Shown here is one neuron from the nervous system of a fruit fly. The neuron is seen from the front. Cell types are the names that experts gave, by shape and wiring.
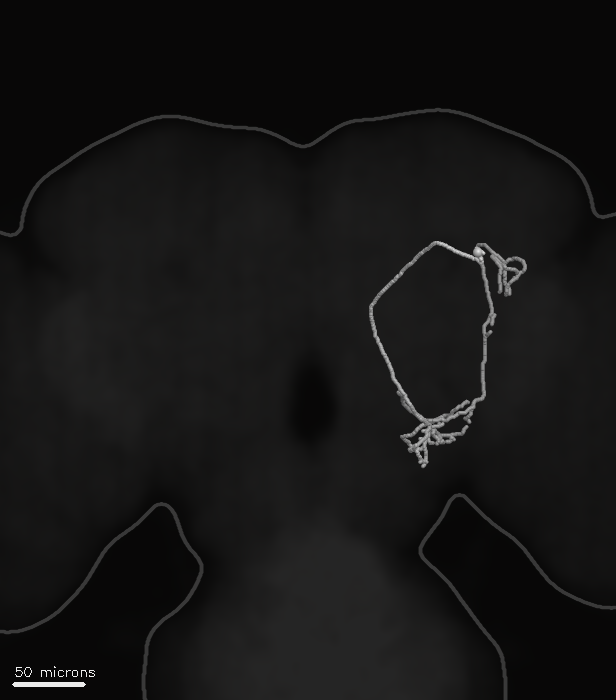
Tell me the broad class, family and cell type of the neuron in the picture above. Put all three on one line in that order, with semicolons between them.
central-brain intrinsic neuron; hemilineage WEDd1; WEDPN8B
